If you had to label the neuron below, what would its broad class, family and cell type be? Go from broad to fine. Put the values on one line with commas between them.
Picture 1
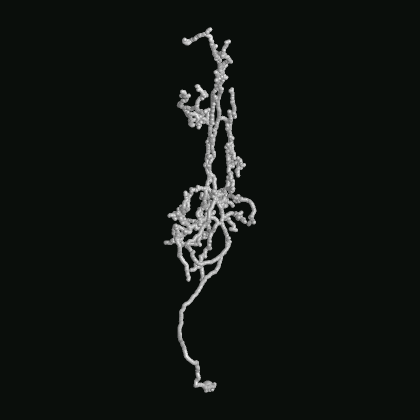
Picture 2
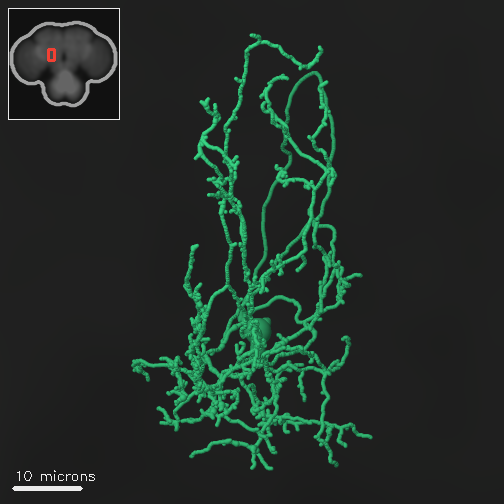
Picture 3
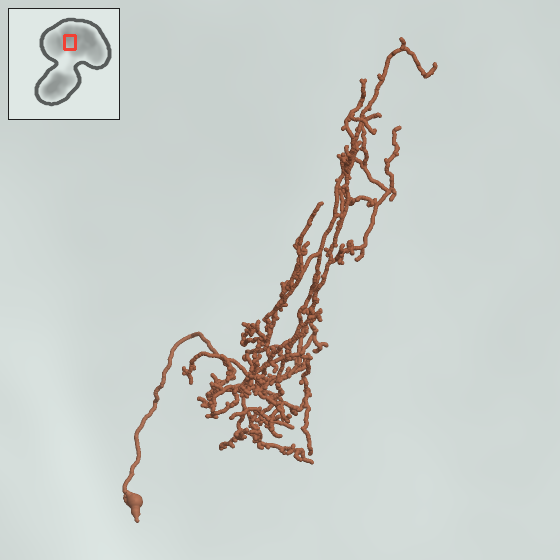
central-brain intrinsic neuron, hemilineage DM5_ventral, CB1339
